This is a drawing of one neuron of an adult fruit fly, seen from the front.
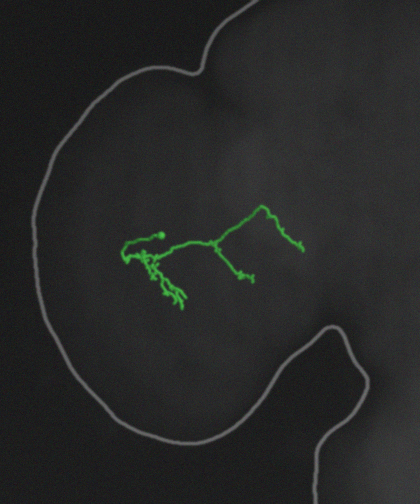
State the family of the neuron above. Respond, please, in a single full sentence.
In terms of family, the neuron is TmY.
